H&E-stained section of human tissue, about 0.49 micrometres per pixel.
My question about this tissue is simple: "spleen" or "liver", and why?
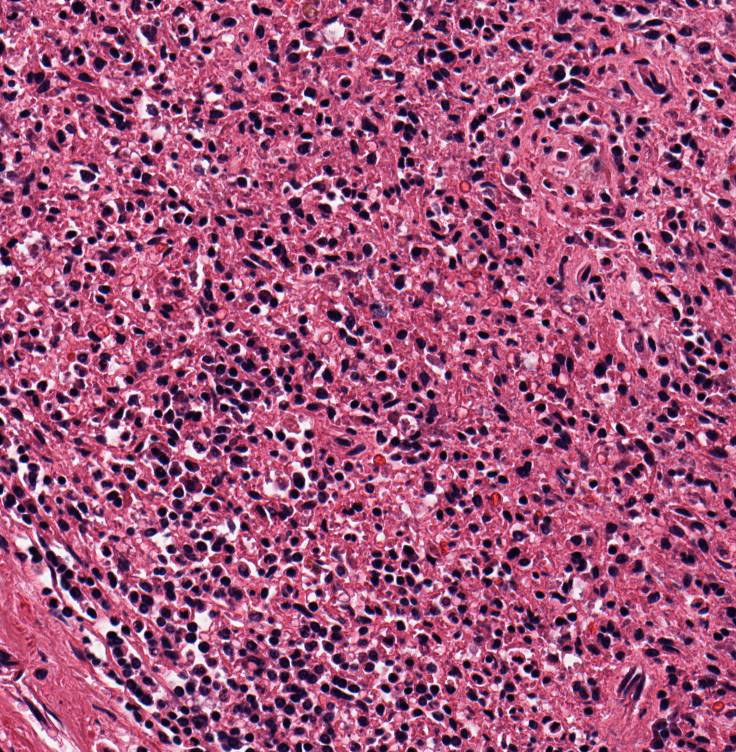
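Spleen, I'd say. What decides it for me is that most cells here have a small, round, dark-staining nucleus.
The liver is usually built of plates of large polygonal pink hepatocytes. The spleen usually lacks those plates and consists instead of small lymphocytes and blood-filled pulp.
Beyond that, small bright red round bodies lie scattered singly among the cells. In the lower left corner a band of dense pink fibrous tissue with elongated nuclei runs diagonally. Toward the upper right the background turns paler and more fibrillar, with spindle-shaped nuclei among the round cells.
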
